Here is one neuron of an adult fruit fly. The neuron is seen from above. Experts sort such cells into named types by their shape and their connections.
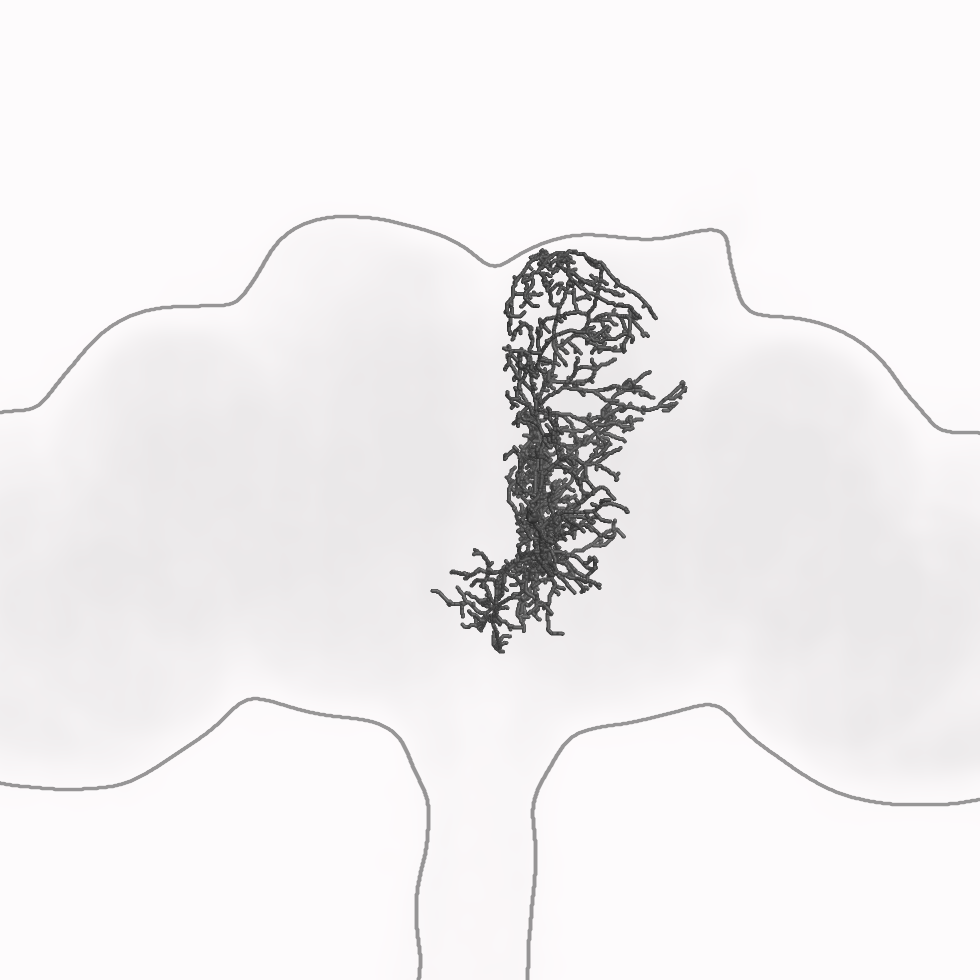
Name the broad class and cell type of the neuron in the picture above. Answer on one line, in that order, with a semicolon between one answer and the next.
central-brain intrinsic neuron; SMP544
